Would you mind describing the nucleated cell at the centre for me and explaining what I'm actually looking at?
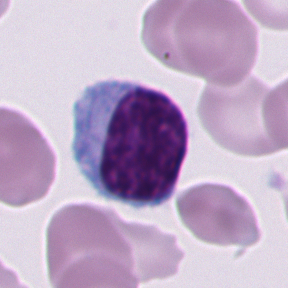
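Taking each feature in turn, the cytoplasm is pale blue. The nucleus is roughly oval, without indentation or lobes, and shows no visible nucleoli. Along the left edge, the cell outline is slightly irregular and fuzzy. The cell is a typical lymphocyte.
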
